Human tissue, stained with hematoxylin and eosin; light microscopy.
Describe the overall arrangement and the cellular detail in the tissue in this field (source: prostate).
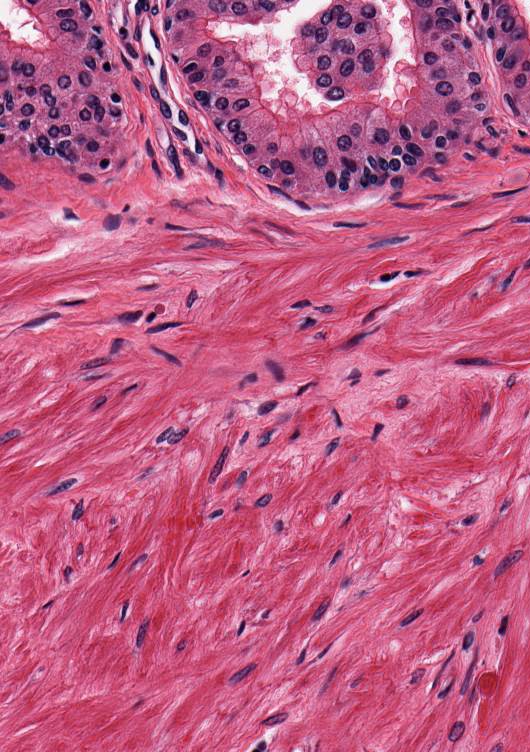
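Gland-lining cells have round to oval dark nuclei and pale pink cytoplasm, their nuclei crowded at several levels rather than one neat row. Stroma comprises smooth muscle cells with elongated, blunt-ended nuclei and eosinophilic fibrillar cytoplasm, with nuclei sparse beside the closely packed glandular ones.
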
